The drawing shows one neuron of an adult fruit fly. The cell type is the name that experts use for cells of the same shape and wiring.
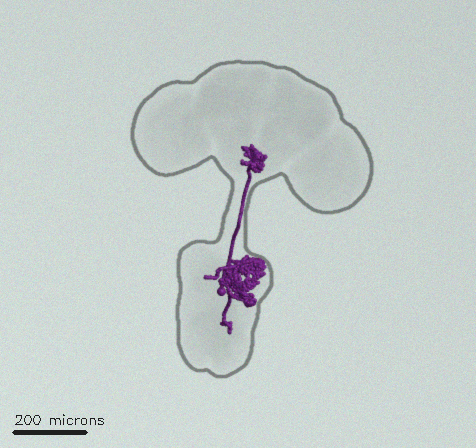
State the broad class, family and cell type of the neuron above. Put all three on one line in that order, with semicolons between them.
ascending neuron; hemilineage 12B; AN12B011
